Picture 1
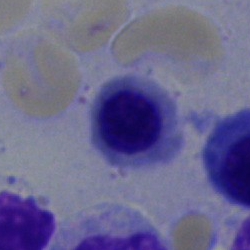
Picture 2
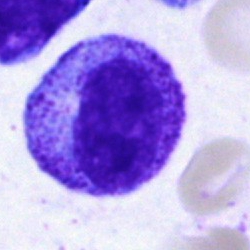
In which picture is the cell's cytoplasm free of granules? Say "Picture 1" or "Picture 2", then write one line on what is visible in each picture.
Picture 1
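What picture 1 shows: No granules are visible in the cytoplasm.
What picture 2 shows: Many purple granules are scattered through the cytoplasm.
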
